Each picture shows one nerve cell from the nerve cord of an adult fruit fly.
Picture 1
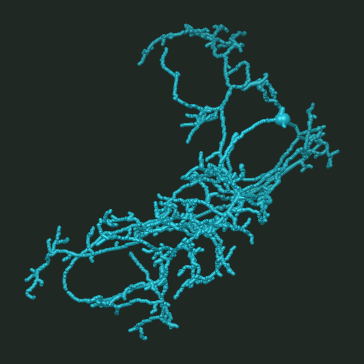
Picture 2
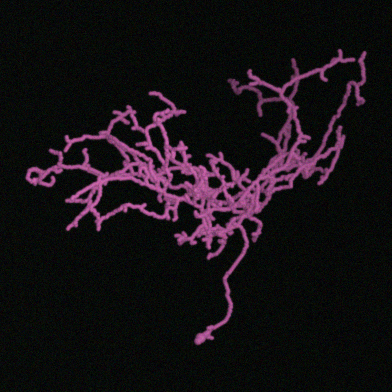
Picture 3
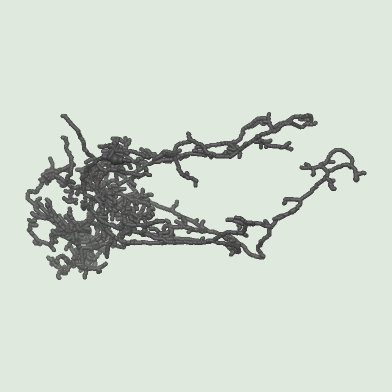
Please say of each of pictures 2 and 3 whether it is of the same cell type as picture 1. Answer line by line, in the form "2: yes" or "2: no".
2: yes
3: no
